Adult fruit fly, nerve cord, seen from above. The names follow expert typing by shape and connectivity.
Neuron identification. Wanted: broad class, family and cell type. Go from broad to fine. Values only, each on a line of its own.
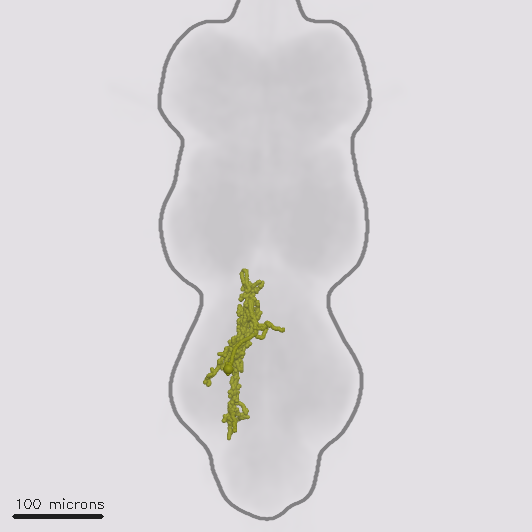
nerve-cord intrinsic neuron
hemilineage 23B
IN23B024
